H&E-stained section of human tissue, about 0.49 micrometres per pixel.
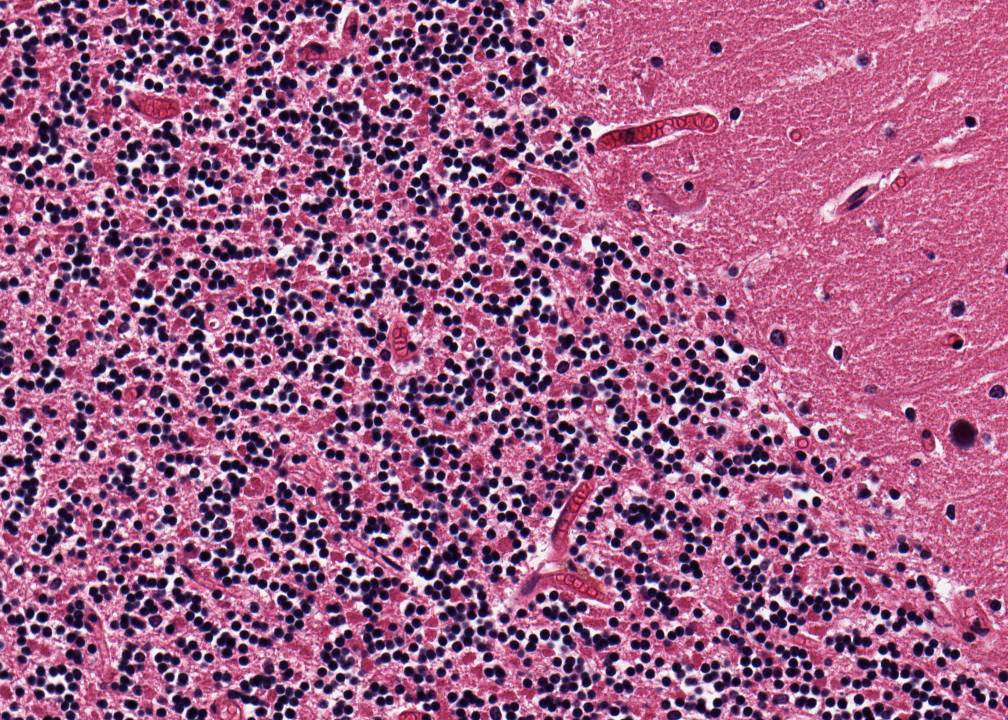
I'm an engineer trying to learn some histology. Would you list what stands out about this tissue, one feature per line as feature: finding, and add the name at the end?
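Layout: a diagonal border splitting the field into two zones
Dense zone: left and bottom, crowded with small, round, dark blue nuclei, almost no visible cytoplasm
Pale zone: upper right, finely fibrillary pink tissue, a few scattered small nuclei
Capillaries: thin-walled, red blood cells in single file, in both zones
Name: cerebellum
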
